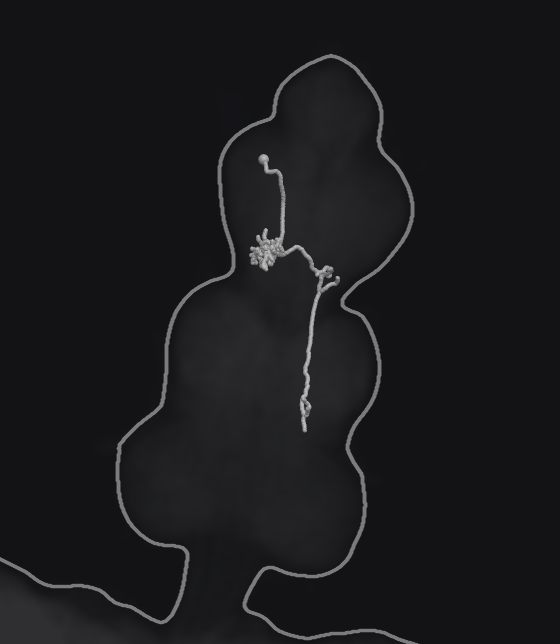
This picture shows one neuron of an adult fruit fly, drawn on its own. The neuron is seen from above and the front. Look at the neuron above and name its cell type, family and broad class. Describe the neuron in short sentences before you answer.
The cell body is at the top of the picture. As drawn here it is more than twice as tall as it is wide. The cell type is IN07B090. Its family is hemilineage 07B. It is a nerve-cord intrinsic neuron.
